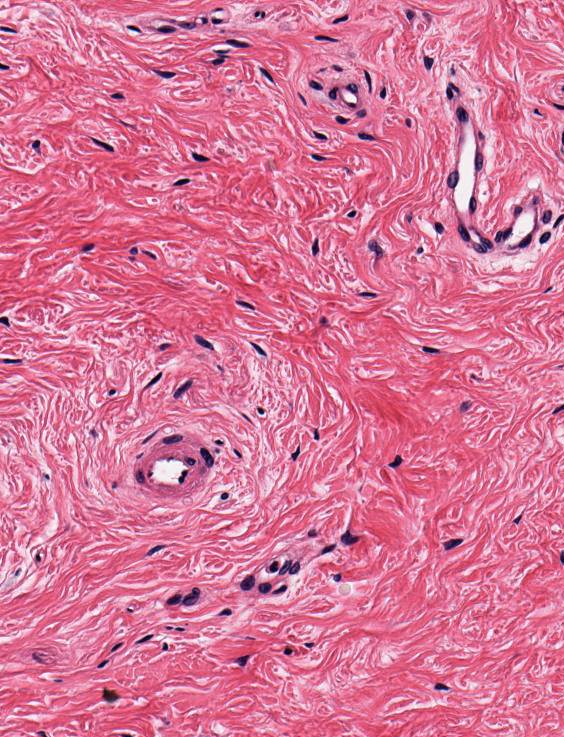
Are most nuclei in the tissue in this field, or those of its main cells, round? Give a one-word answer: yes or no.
No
